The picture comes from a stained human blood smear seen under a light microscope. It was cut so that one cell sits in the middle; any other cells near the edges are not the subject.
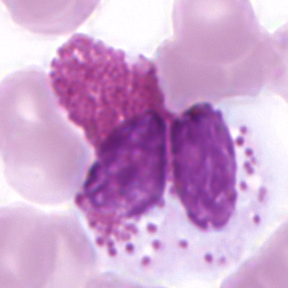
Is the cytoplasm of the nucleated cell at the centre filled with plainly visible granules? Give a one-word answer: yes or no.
Yes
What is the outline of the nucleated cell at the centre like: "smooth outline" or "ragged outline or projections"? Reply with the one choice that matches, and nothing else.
Ragged outline or projections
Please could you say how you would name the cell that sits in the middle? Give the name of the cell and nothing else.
eosinophil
